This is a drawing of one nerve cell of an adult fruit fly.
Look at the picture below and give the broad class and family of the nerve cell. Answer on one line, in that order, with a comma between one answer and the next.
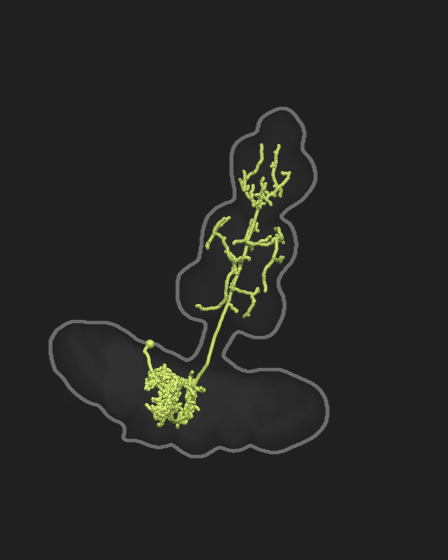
descending neuron, hemilineage SMPpv2_dorsal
